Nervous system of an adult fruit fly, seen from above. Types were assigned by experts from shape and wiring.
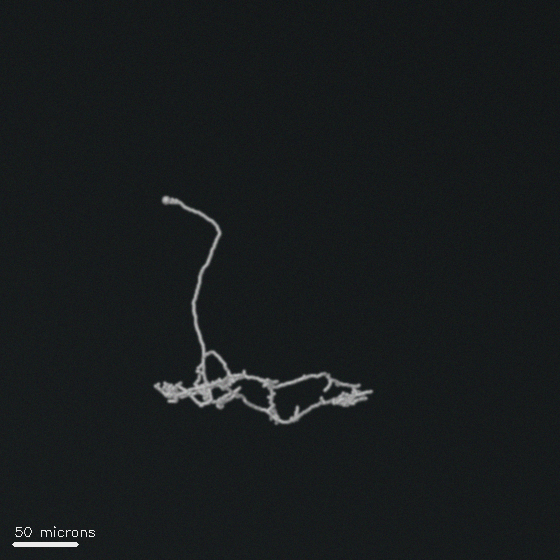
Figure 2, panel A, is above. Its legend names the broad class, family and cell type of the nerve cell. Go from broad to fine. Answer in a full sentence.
A central-brain intrinsic neuron of hemilineage LALv1_ventral, type PS331.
